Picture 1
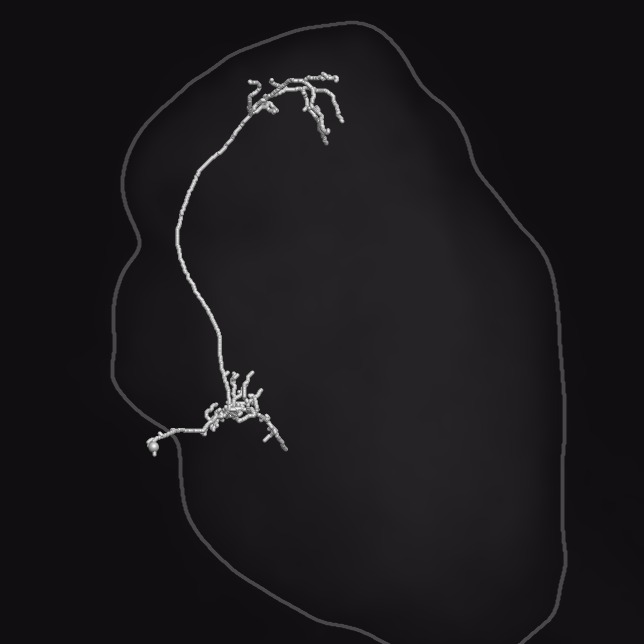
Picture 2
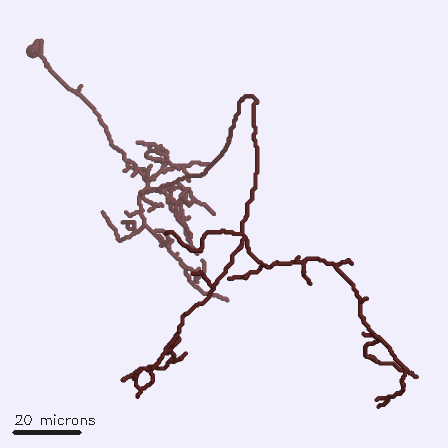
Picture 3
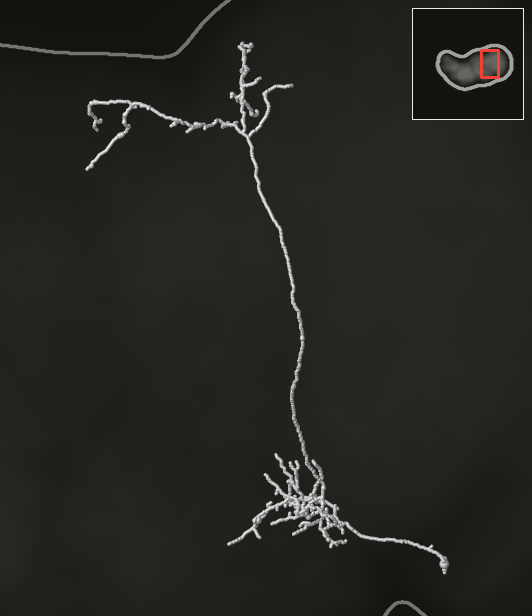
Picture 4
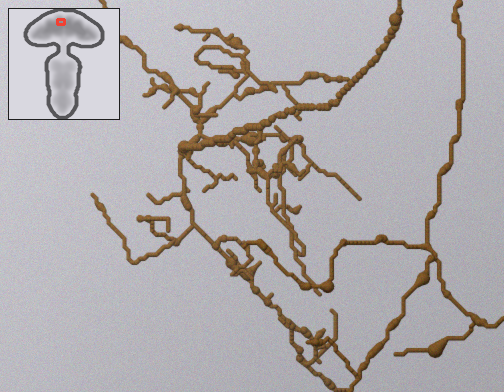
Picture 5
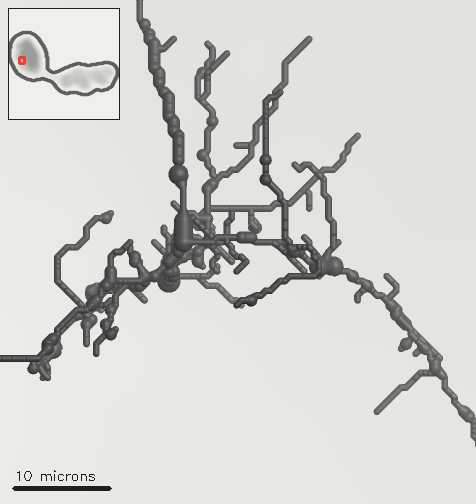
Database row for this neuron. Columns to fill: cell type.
SMP735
